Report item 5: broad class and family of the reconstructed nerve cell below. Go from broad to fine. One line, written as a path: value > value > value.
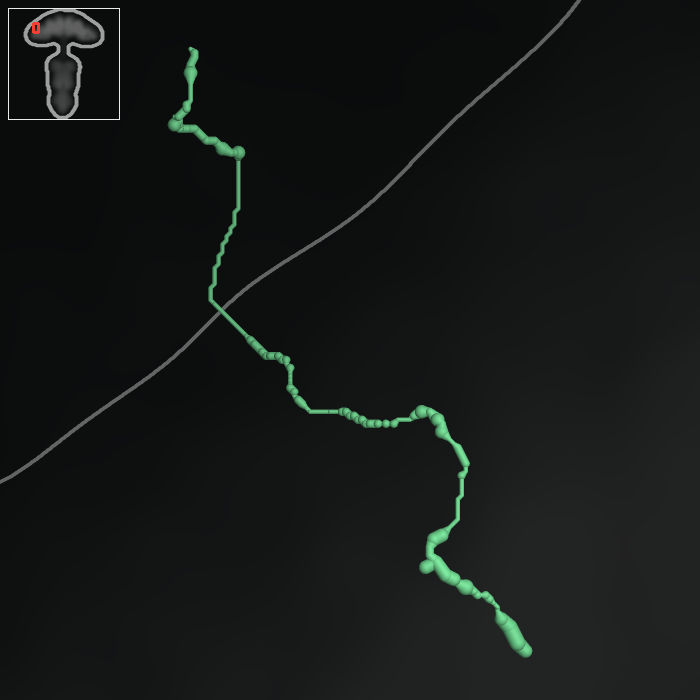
photoreceptor or other optic-lobe sensory neuron > class visual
